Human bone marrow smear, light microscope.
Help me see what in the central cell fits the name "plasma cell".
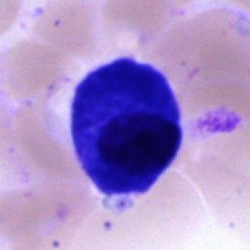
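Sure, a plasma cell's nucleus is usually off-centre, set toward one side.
Here it sits off-centre toward the lower right of the cell, so that fits.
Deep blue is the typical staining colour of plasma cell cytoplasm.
The cytoplasm of this plasma cell is an intense deep blue, which matches as well. Beyond that, the nucleus stains very dark, almost black-purple, and the cytoplasm is abundant, widest on the upper-left side of the nucleus.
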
